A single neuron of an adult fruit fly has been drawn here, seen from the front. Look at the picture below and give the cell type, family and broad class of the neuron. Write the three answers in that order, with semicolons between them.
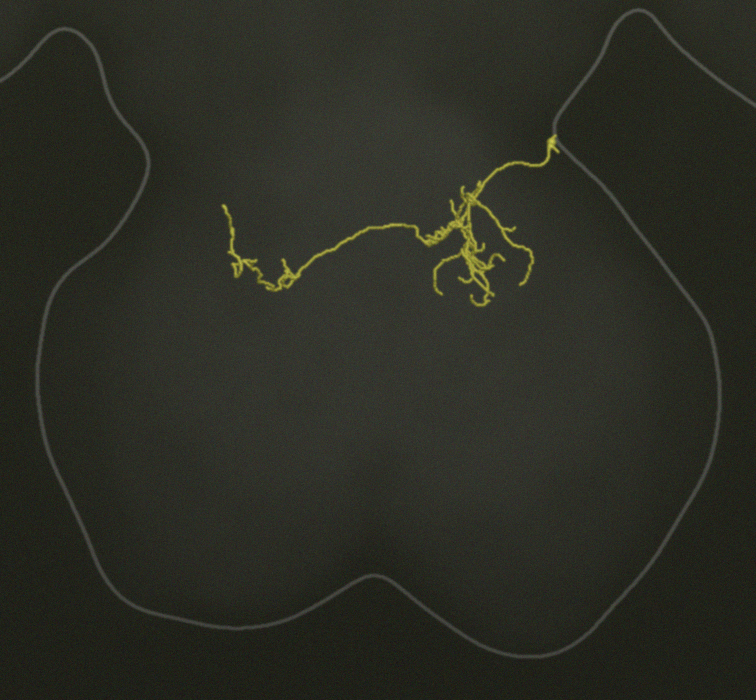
IN07B087; hemilineage 07B; nerve-cord intrinsic neuron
